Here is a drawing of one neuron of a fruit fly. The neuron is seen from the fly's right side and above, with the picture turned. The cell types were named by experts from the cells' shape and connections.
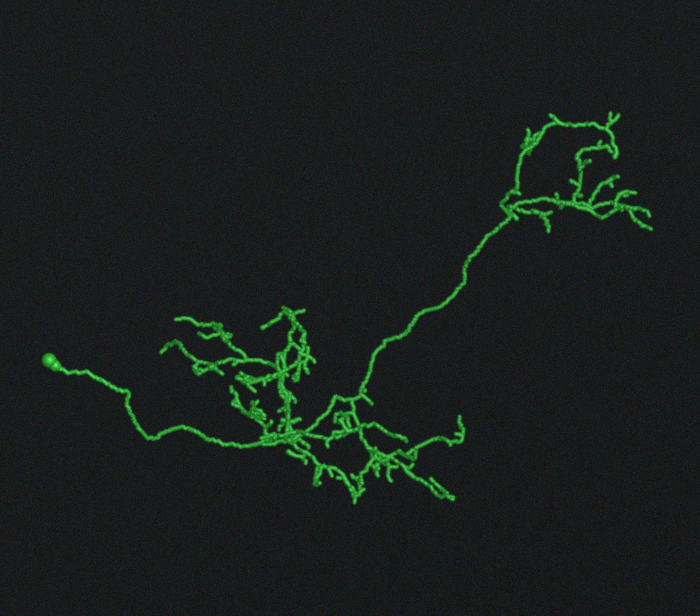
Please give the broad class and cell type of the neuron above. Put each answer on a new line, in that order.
central-brain intrinsic neuron
IB032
